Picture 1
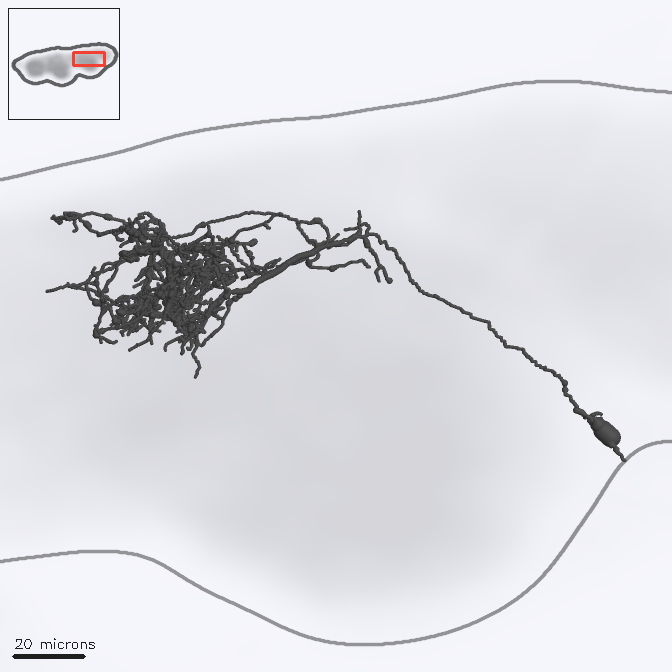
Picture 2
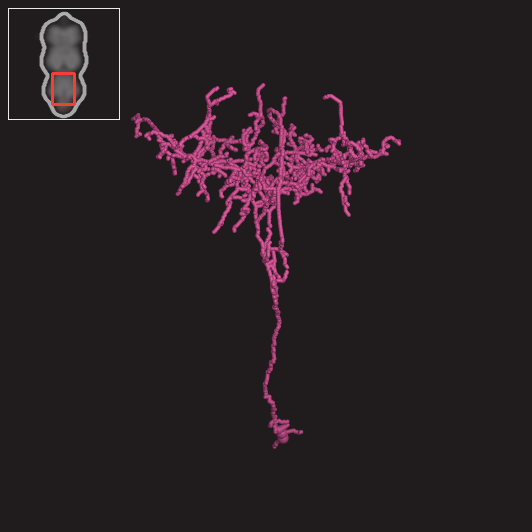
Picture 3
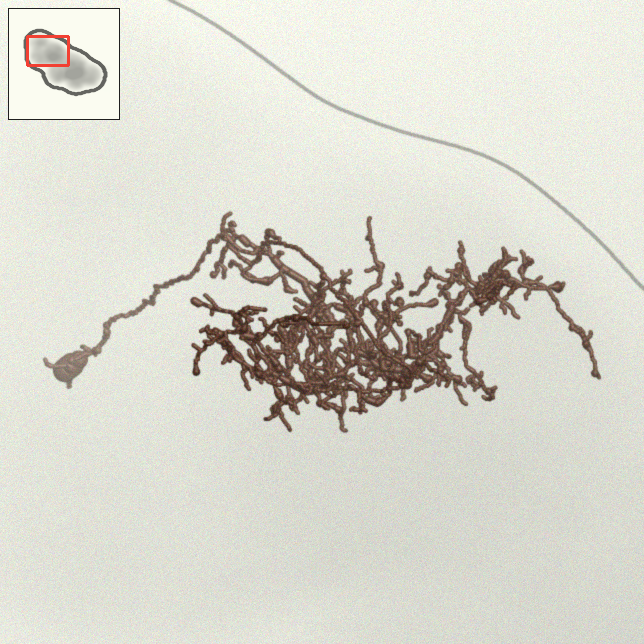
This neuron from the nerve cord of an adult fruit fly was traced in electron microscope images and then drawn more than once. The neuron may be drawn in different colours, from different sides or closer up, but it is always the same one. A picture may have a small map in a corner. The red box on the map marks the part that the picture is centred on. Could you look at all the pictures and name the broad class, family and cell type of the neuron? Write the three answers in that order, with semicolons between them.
nerve-cord intrinsic neuron; hemilineage 00A; IN00A013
